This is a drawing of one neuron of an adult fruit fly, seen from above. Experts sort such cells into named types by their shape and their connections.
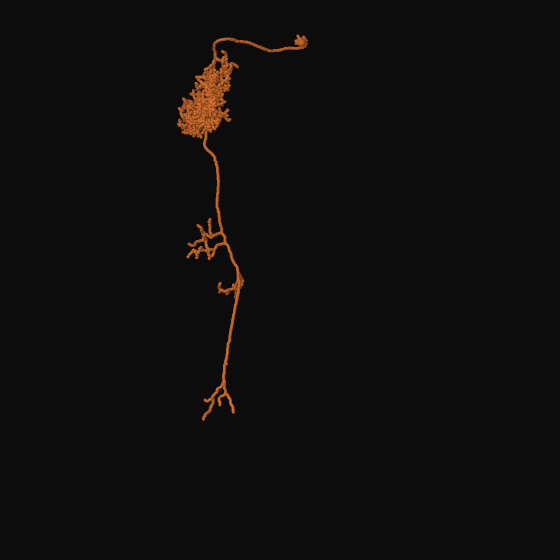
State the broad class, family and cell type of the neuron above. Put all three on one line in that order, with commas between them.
nerve-cord intrinsic neuron, hemilineage 01A, IN01A009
